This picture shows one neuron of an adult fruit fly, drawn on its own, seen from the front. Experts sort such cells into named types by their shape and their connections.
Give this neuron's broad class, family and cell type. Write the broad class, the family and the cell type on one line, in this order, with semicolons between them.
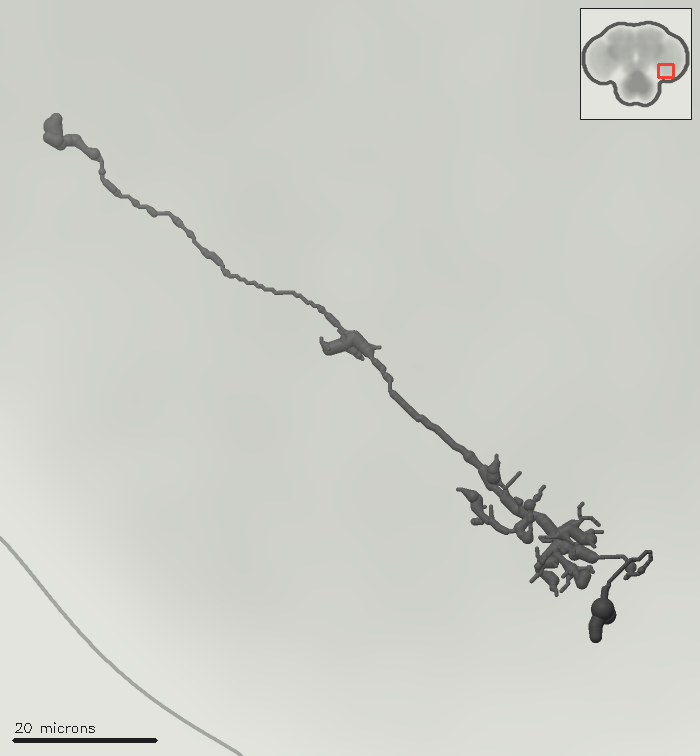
optic-lobe intrinsic neuron; Tm; Tm2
